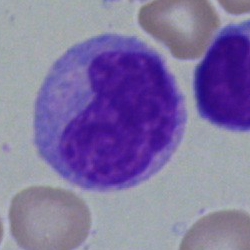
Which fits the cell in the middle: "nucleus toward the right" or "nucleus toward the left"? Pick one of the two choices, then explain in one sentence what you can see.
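Nucleus toward the right. The cytoplasm forms its widest band on the left side of the cell.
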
